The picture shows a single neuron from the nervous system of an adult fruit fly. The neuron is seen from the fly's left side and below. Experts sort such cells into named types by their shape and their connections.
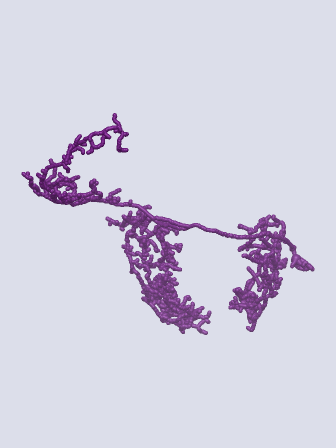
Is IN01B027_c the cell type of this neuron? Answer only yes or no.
no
